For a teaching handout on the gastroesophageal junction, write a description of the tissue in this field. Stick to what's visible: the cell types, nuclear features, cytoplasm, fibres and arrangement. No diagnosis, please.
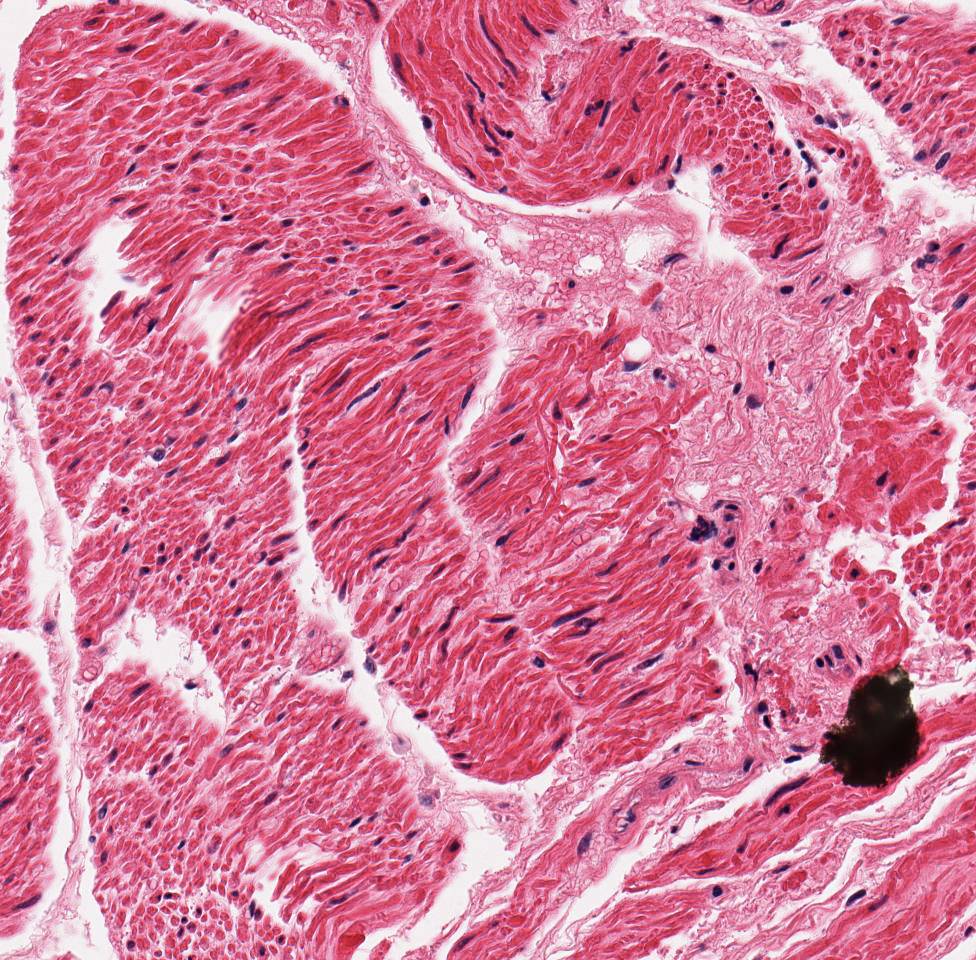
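Bundles are cut in two planes: some, notably at the lower left, are cut across and show rounded cell profiles, while others are cut lengthwise. The muscle cell nuclei are elongated, cigar-shaped and dark blue-purple. Loose, pale pink connective tissue lies between the bundles in the upper centre and right. No epithelium is present.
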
